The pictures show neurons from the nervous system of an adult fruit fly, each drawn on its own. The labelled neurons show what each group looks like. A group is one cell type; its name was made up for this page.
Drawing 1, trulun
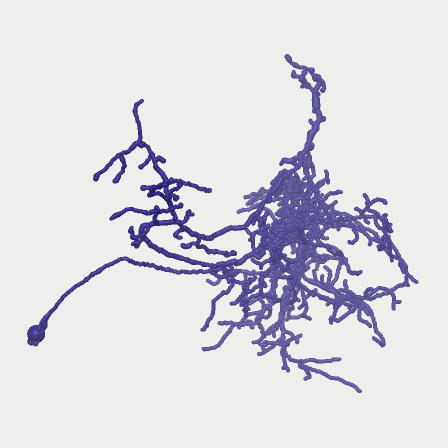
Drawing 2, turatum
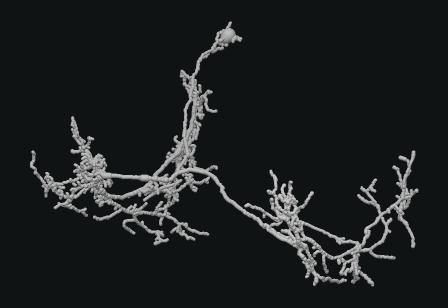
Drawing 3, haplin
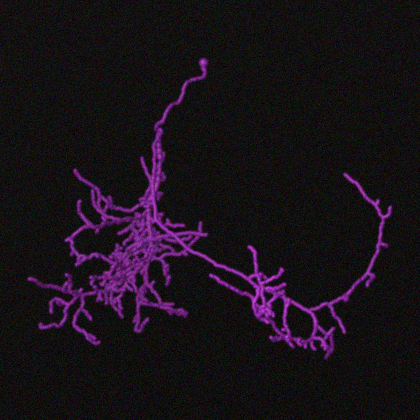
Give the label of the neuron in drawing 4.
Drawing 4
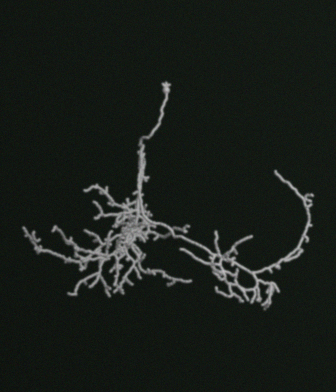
haplin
